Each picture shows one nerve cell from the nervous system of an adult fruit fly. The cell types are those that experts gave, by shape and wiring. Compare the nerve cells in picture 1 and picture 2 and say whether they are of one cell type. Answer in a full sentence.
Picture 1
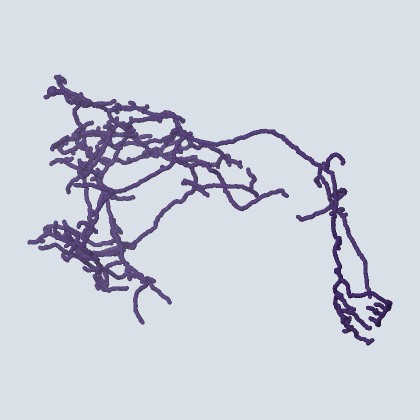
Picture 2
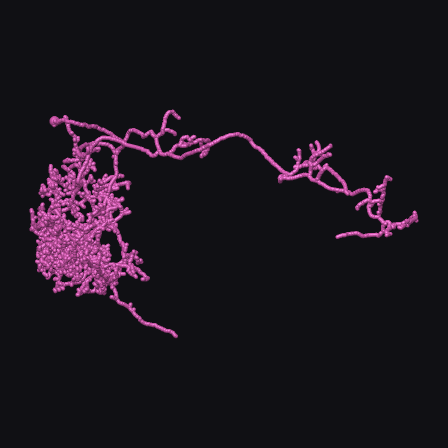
They are of different cell types.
